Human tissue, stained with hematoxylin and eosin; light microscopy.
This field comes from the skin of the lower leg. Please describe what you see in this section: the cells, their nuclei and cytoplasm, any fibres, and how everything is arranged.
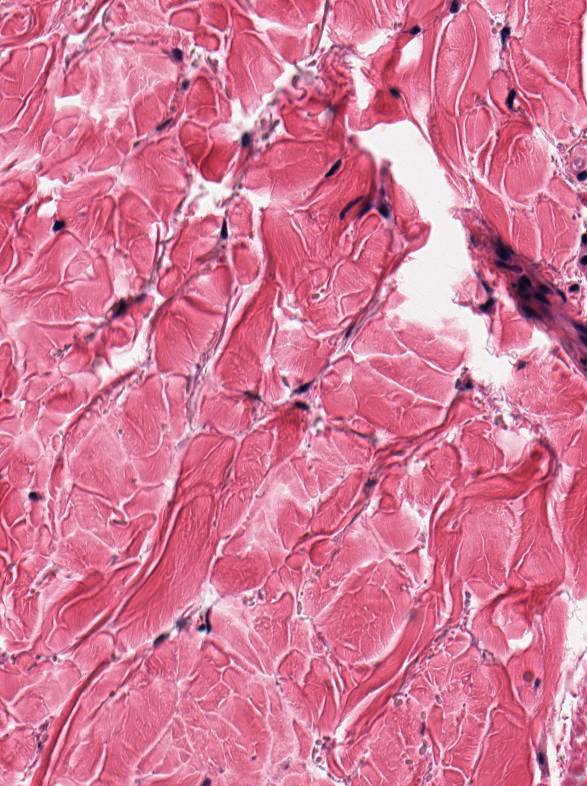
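Fibre cytoplasm strongly pink with eosin. Nuclei few, small, dark, flattened, at fibre edges. Individual fibres separated only by thin connective tissue strands. Right edge, just below white gap: dark cluster of crowded nuclei.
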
